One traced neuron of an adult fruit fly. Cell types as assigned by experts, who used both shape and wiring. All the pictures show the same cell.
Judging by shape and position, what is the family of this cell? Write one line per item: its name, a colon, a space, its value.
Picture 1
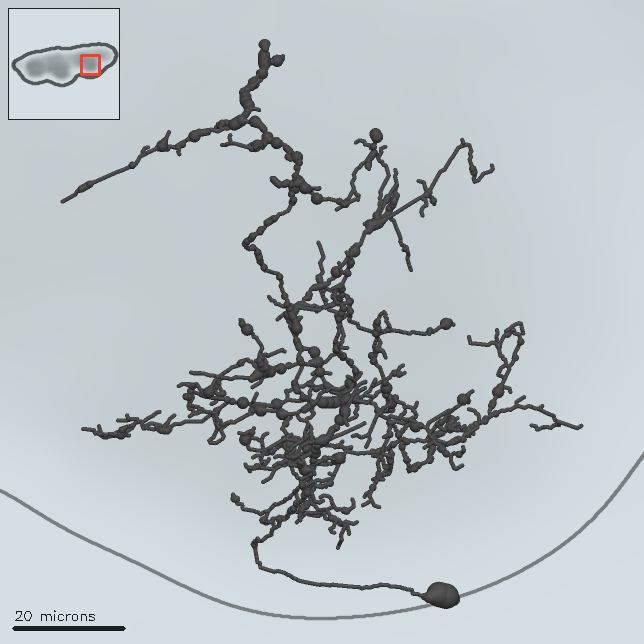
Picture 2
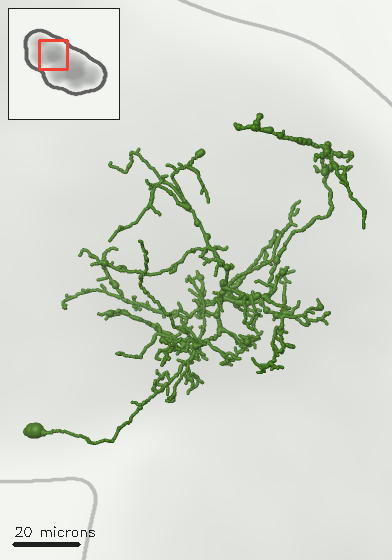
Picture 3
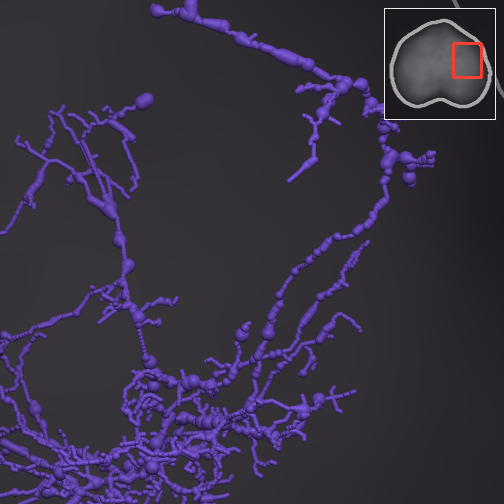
family: hemilineage 13B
